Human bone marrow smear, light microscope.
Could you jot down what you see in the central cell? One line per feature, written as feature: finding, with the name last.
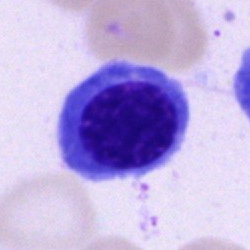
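Nucleolus: none visible
Cytoplasm colour: deep blue
Cytoplasmic rim: moderate, on all sides of nucleus
Vacuoles: none in cytoplasm
Name: erythroblast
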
